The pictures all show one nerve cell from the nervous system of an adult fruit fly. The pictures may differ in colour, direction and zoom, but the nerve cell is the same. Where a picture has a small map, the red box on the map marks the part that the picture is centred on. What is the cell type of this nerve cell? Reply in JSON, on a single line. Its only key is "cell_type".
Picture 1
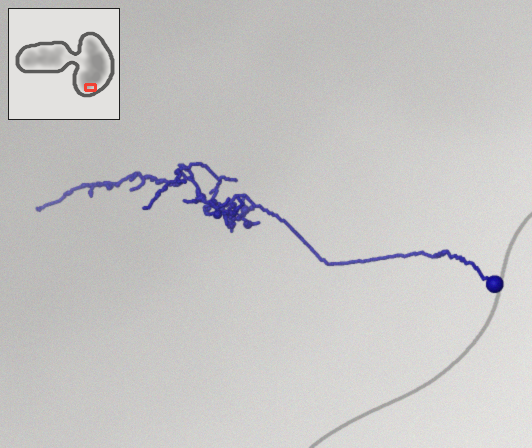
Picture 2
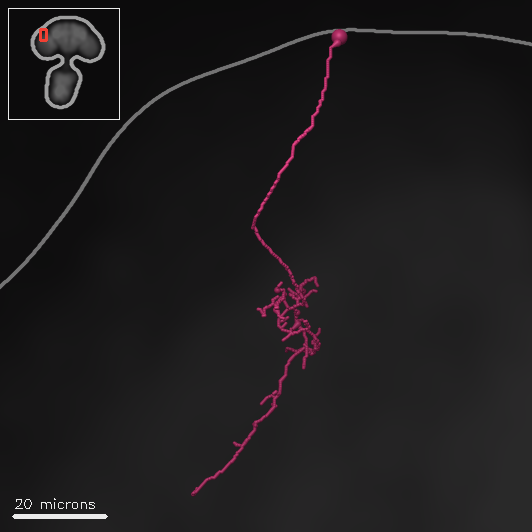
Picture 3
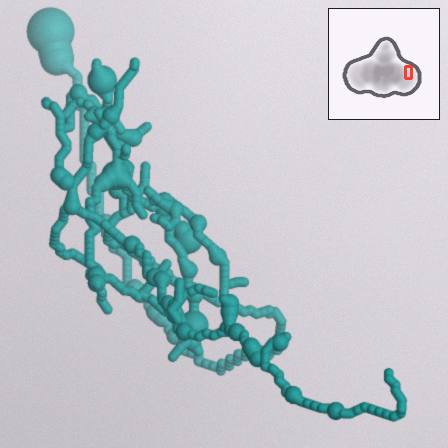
{"cell_type": "Mi16"}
